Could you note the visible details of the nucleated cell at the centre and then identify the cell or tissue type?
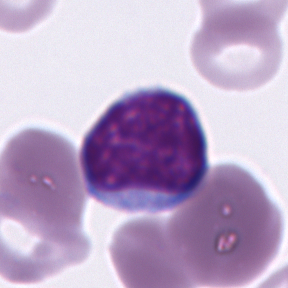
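Observed: chromatin dark purple and coarsely clumped. The cytoplasm is pale blue and contains neither distinct granules nor vacuoles. The cell is a typical lymphocyte.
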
